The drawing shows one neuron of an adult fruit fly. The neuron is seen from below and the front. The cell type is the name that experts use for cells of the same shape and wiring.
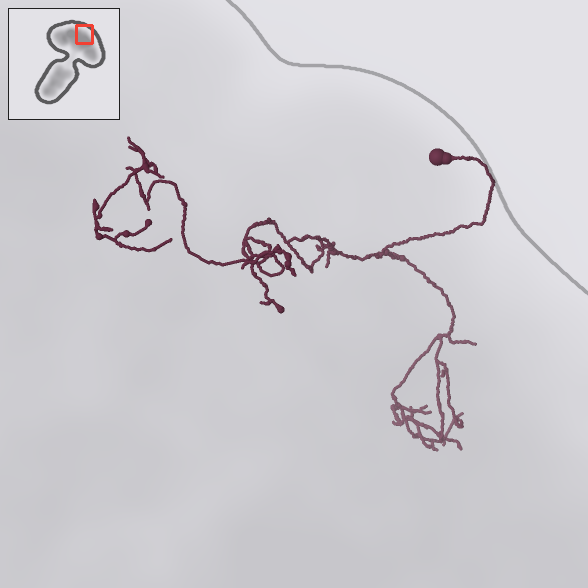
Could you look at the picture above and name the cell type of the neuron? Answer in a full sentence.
The cell type is PAM04.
